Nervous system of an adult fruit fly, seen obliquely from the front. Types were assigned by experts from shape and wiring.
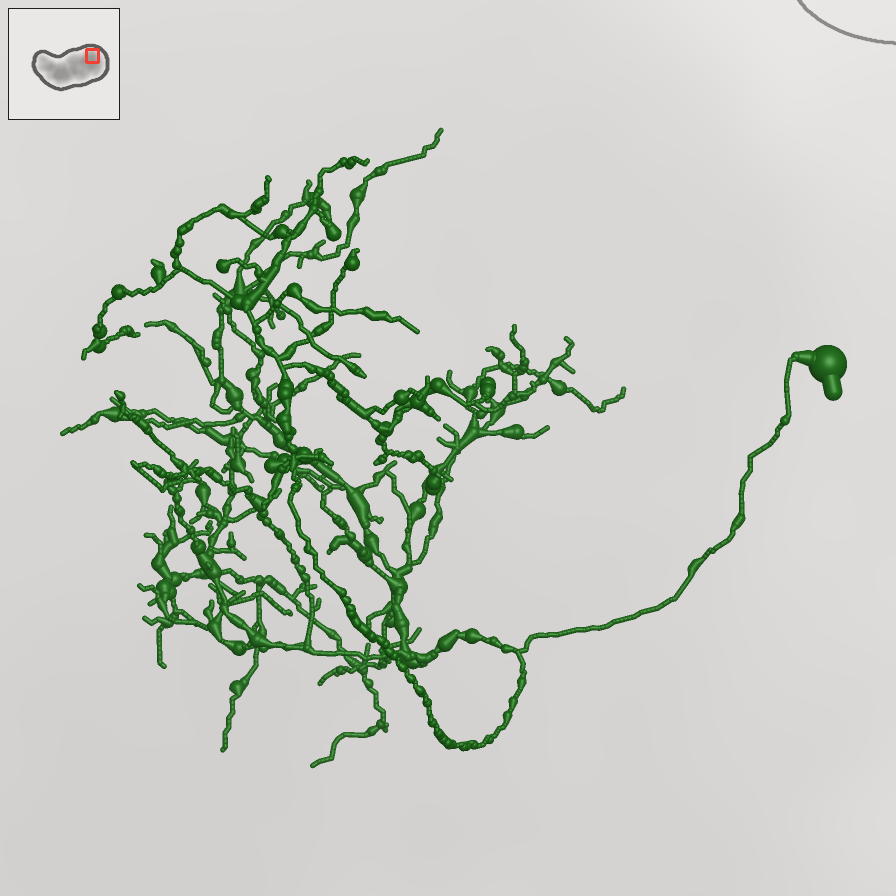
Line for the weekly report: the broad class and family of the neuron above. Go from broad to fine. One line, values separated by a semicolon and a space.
central-brain intrinsic neuron; hemilineage SLPal2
